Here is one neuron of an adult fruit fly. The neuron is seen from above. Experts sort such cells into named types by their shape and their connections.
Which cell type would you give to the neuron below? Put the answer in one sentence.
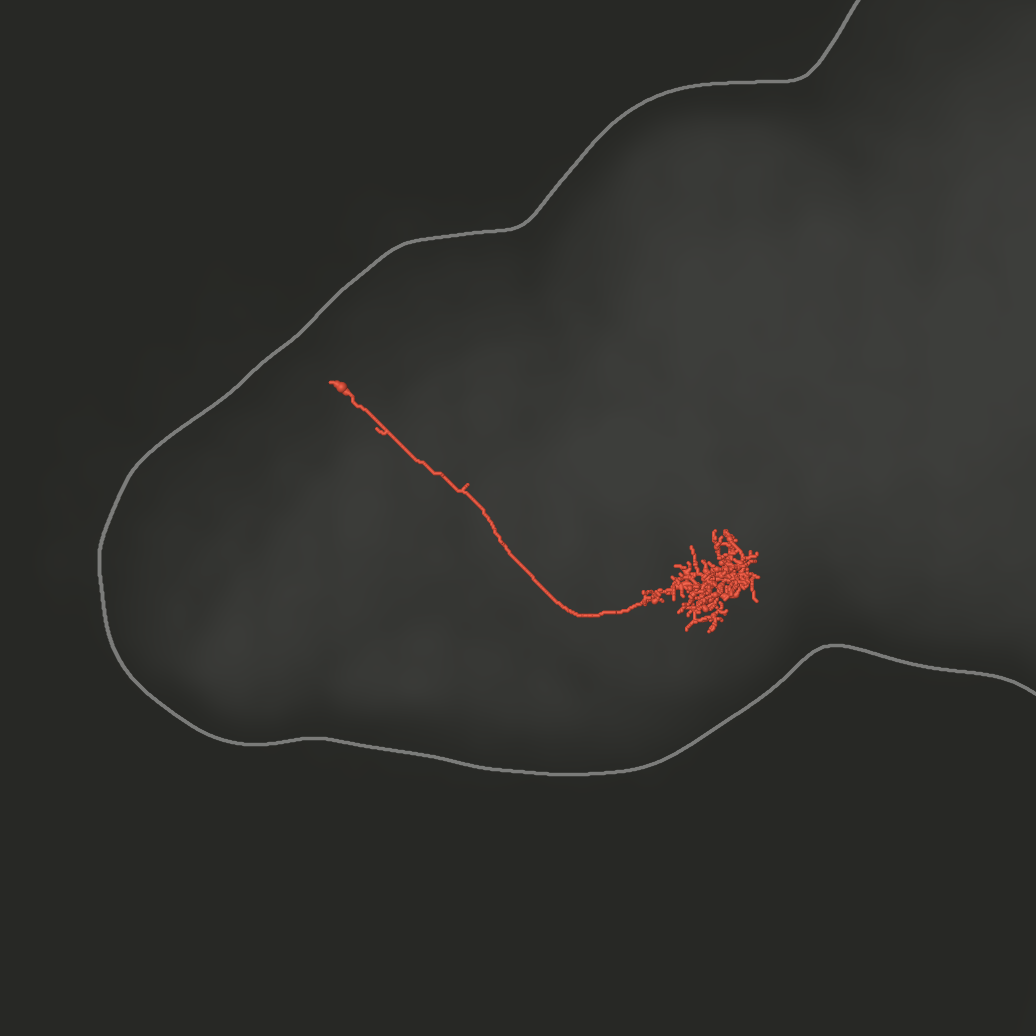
The cell type is Tm24.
